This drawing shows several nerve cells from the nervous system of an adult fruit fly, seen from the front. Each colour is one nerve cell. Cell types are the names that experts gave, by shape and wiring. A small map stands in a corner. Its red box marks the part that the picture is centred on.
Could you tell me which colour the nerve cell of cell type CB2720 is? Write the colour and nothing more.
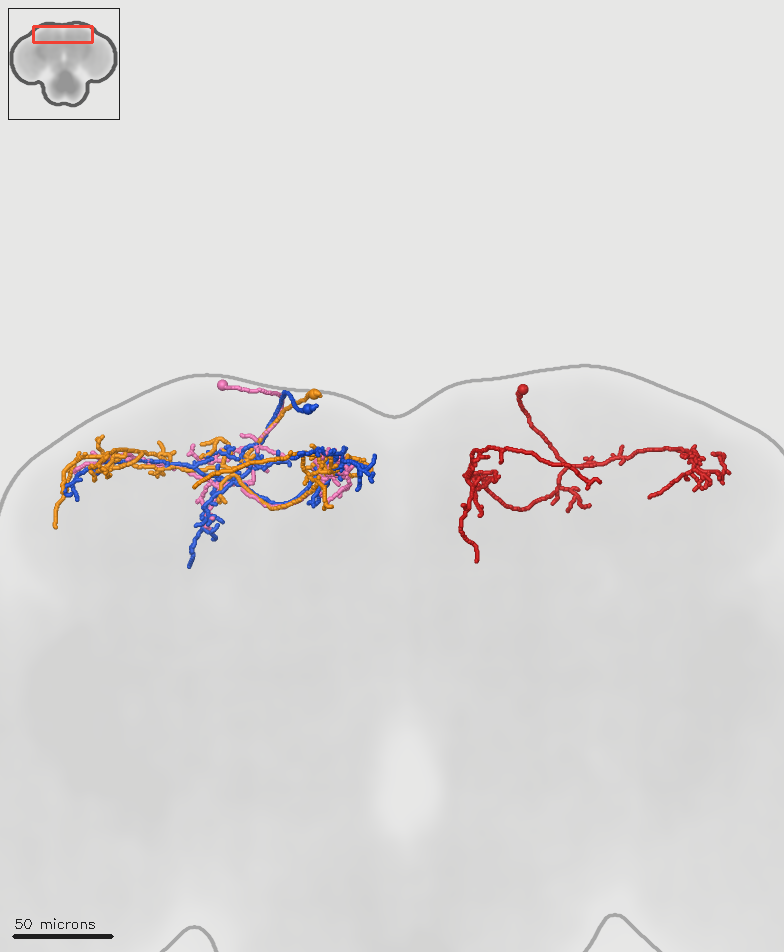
pink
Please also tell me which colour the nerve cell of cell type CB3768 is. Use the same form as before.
blue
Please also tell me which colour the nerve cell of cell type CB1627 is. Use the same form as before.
red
